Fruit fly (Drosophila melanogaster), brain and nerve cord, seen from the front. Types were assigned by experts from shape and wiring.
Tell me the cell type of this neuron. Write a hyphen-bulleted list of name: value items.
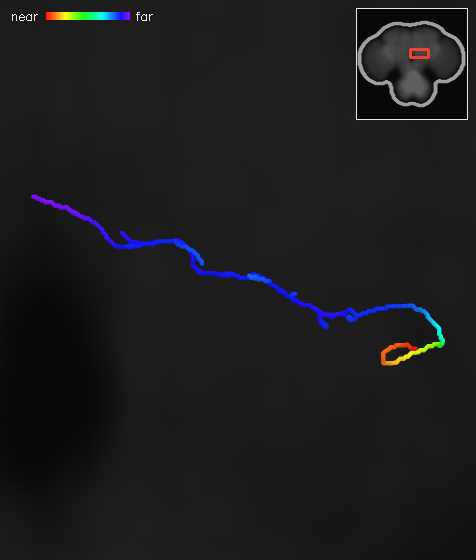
- cell type: HRN_VP4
